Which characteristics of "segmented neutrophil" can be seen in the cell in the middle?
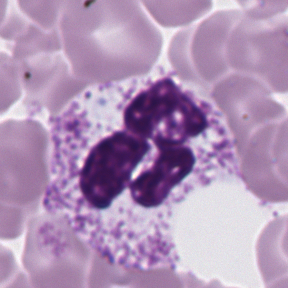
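Several things here fit a segmented neutrophil. Start with the nucleus: it's divided into three separate lobes, joined by narrow connections rather than forming one solid mass.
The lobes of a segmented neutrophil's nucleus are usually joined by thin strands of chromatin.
The cytoplasm is abundant and pale pinkish-lilac.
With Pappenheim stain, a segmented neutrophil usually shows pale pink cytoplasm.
So the pink goes with it, while the lilac tinge is more than that usual pale pink. Small violet granules are scattered throughout the cytoplasm as well.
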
